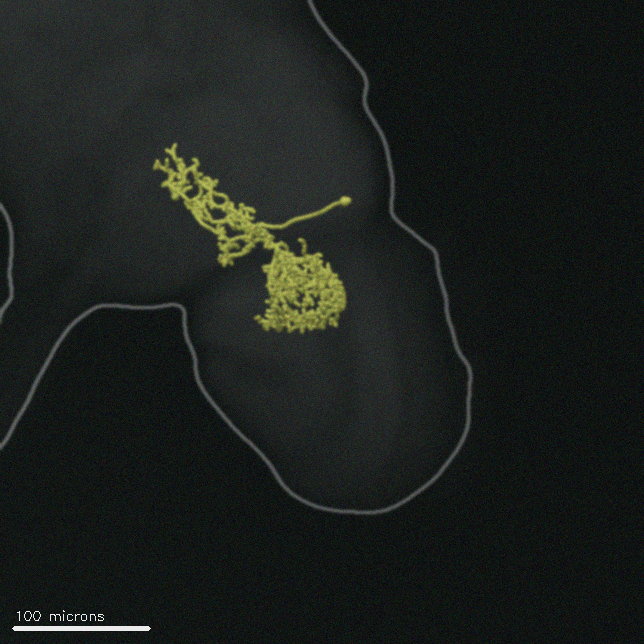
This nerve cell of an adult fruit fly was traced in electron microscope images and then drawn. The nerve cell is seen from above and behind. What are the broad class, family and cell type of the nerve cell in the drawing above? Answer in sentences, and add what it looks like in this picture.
This is a visual projection neuron. The family is hemilineage LHl4_posterior. The cell type is LoVP50. It is in the brain and does not reach the nerve cord. From left to right in the picture it spans about 140 microns.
